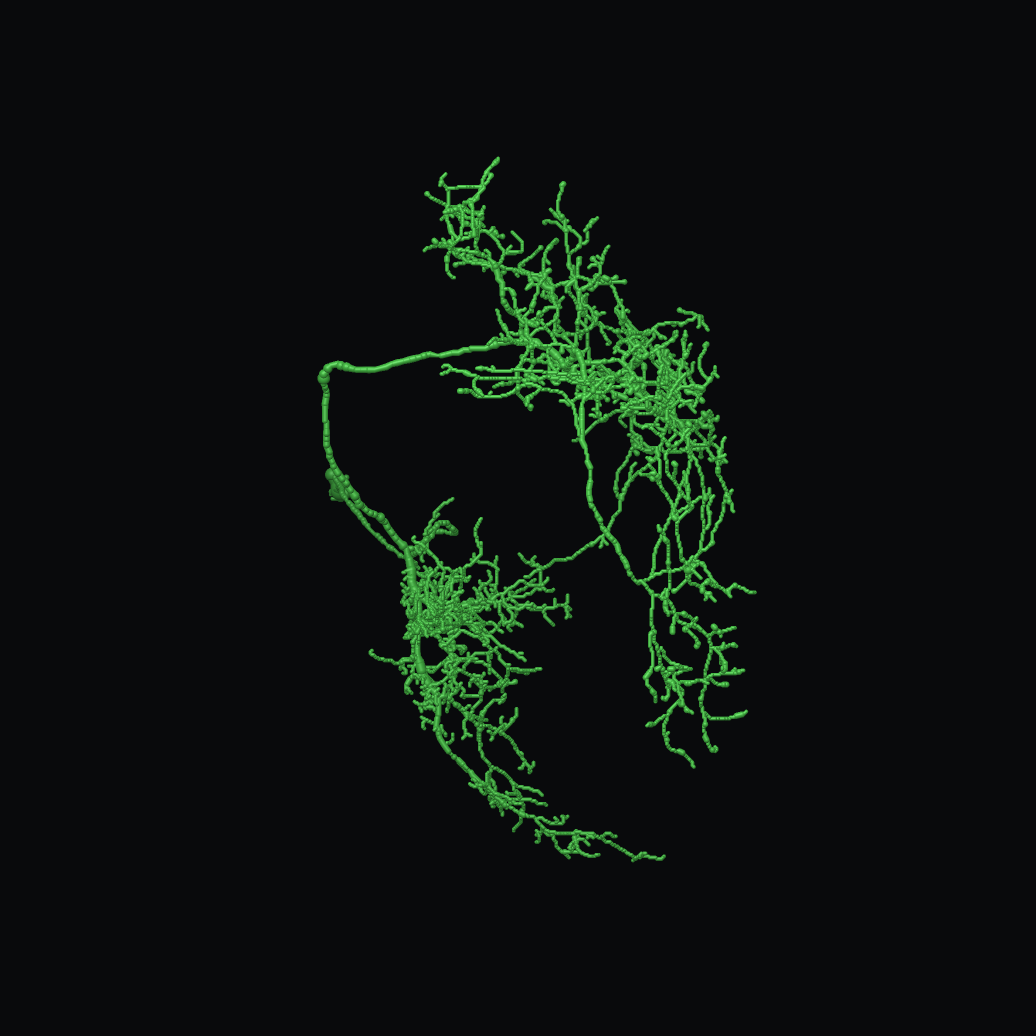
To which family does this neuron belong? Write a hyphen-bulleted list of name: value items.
- family: hemilineage CREa1_ventral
